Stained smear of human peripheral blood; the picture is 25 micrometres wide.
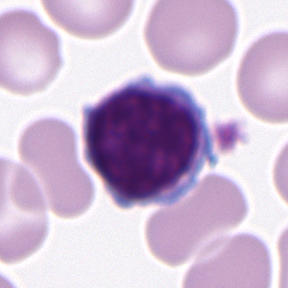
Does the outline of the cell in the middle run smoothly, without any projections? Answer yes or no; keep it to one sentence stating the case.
No, the edge of the cell is rough rather than smooth and even.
